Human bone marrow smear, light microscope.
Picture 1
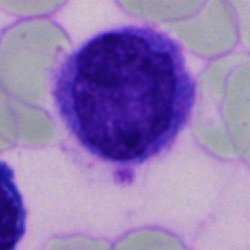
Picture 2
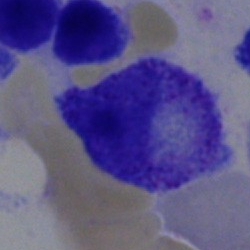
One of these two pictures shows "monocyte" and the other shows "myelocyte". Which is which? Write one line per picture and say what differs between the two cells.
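Picture 1 is a monocyte. No distinct granules are seen in the cytoplasm.
Picture 2 is a myelocyte. Purple granules are scattered over the whole cell, right out to its edges.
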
